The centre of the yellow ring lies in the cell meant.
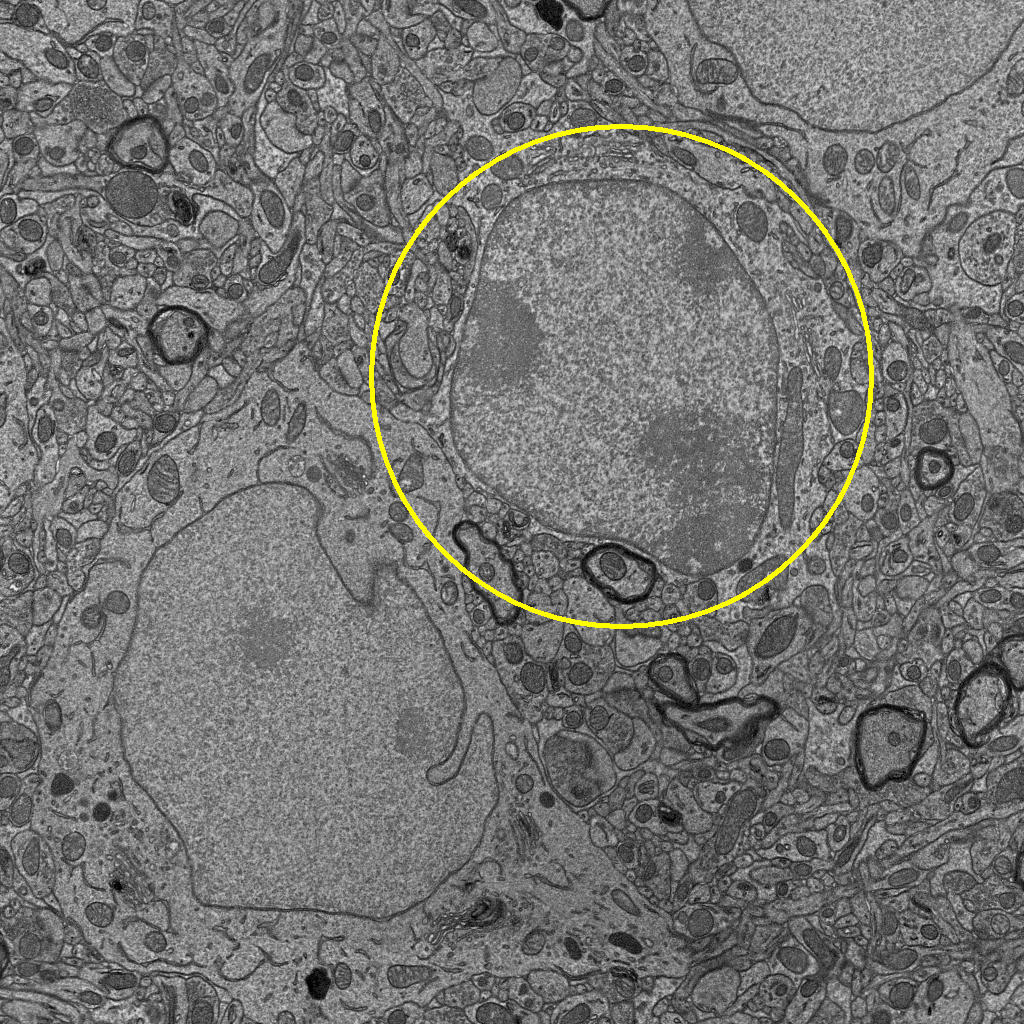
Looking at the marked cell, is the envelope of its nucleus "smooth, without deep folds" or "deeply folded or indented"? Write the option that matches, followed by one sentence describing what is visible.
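Smooth, without deep folds. The nuclear envelope runs smoothly without deep infoldings.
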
